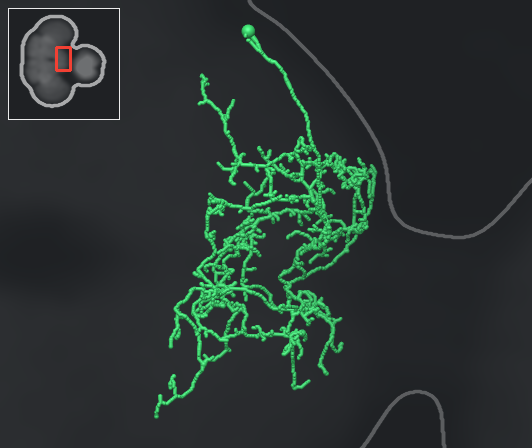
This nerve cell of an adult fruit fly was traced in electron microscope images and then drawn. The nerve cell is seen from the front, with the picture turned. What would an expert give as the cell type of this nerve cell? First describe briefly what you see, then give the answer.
Its cell body lies at the top of the picture. The picture shows dozens of branch ends. It is a central-brain intrinsic neuron. Its cell type is GNG456.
